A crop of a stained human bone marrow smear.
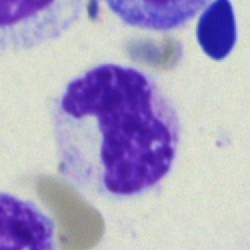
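Band neutrophil: the indented nucleus, deeply notched on its left, fills most of the cell and lies toward the right. Its chromatin is dark purple and coarsely clumped with small pale gaps, and a few fine pinkish-lilac granules are scattered in the cytoplasm.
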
